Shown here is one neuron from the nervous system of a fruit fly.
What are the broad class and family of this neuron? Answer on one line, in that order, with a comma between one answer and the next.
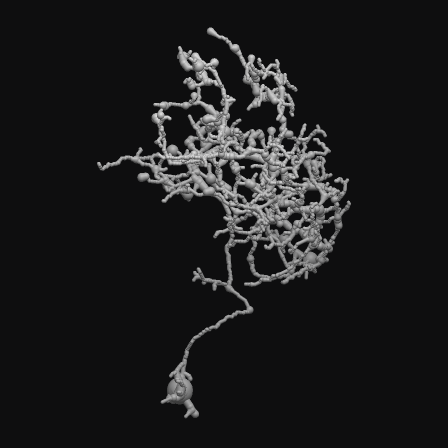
central-brain intrinsic neuron, hemilineage WEDa1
